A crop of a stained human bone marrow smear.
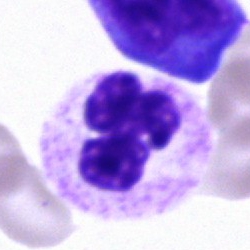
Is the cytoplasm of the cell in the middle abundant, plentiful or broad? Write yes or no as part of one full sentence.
Yes, this cell has broad cytoplasm around its nucleus.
